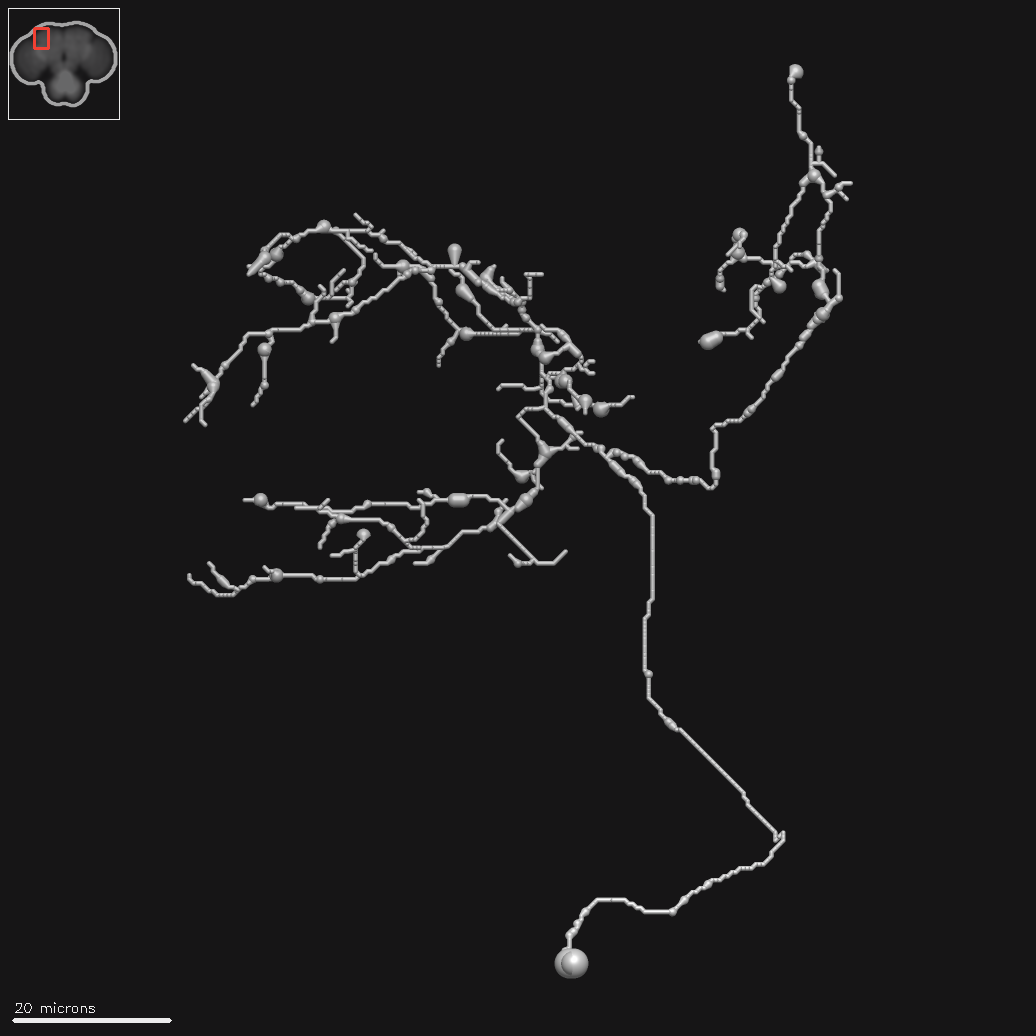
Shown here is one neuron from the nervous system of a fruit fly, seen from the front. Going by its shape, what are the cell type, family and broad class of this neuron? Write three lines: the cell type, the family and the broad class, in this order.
LHAV7a4
hemilineage AOTUv2
central-brain intrinsic neuron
